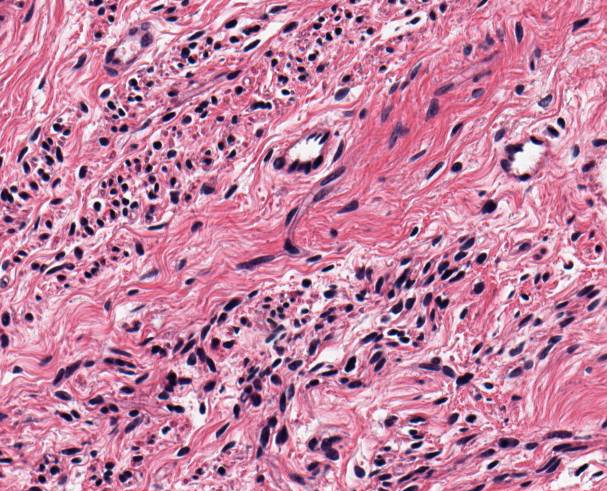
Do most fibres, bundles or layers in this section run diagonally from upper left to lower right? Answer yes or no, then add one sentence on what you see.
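No. The collagen bundles run mainly diagonally from lower left to upper right.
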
